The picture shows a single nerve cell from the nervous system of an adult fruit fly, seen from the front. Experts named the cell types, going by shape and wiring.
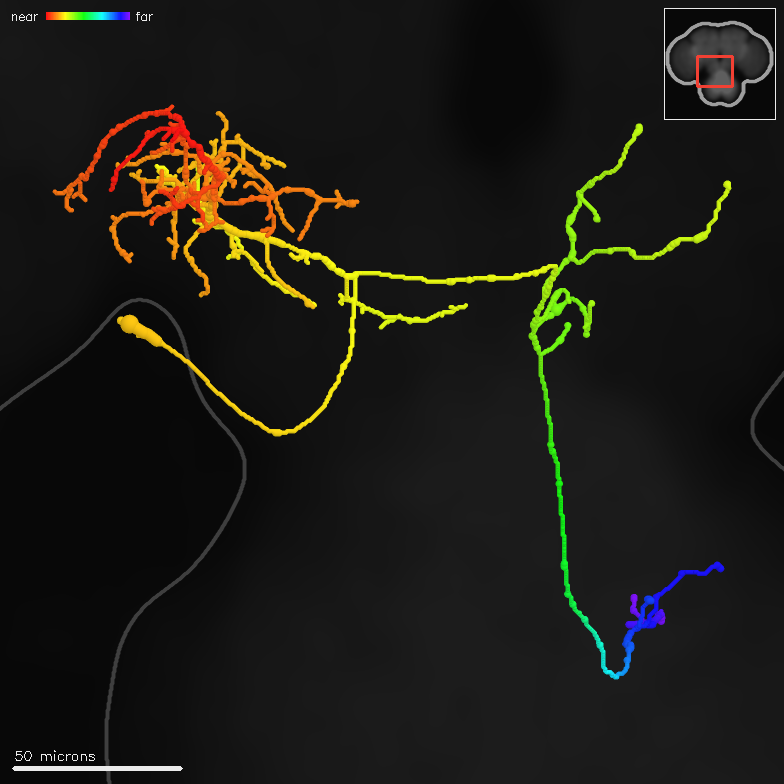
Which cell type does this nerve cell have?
DNge184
